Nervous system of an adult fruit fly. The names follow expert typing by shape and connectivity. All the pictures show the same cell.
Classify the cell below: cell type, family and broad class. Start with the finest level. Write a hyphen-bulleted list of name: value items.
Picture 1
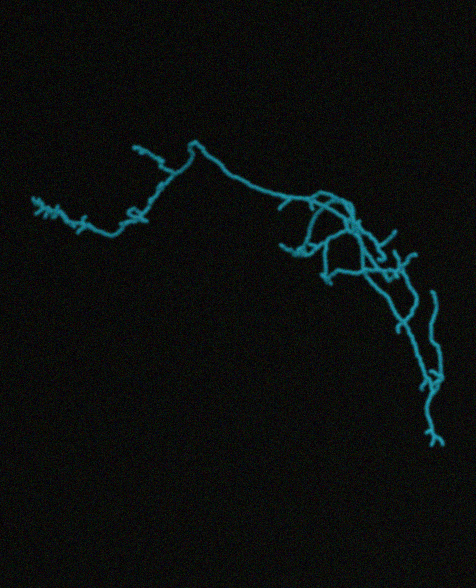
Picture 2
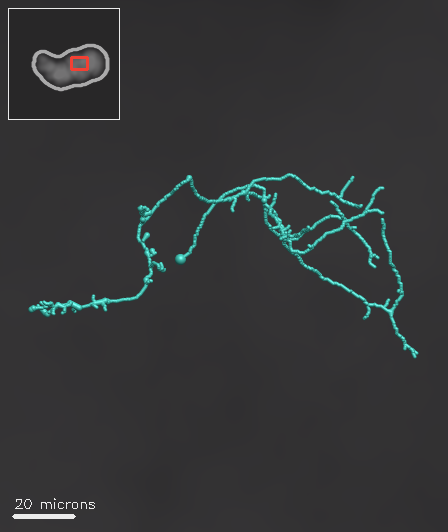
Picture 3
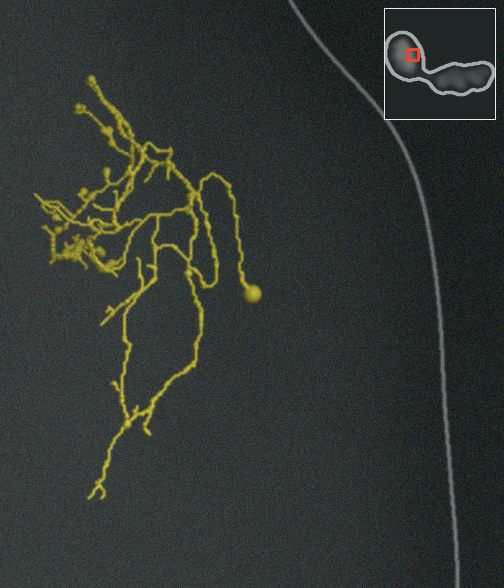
- cell type: CB1641
- family: hemilineage DM6_posterior
- broad class: central-brain intrinsic neuron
